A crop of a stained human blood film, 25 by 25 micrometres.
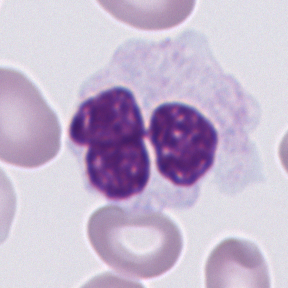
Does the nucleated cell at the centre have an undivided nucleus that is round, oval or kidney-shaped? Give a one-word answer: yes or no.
No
